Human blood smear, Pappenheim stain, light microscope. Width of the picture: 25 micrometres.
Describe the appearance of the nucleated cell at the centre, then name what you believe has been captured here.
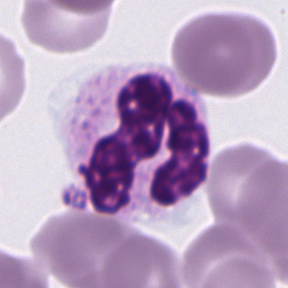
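The cell is about 14 micrometres across. Its nucleus is divided into two main masses lying side by side. The cytoplasm is pale pinkish-lilac and holds fine, scattered violet granules; its widest band lies on the left side of the nucleus. The cell is a segmented neutrophil.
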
